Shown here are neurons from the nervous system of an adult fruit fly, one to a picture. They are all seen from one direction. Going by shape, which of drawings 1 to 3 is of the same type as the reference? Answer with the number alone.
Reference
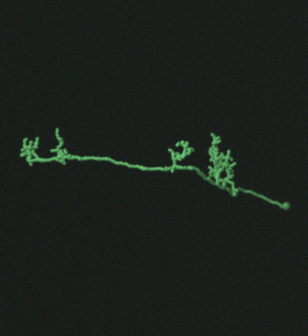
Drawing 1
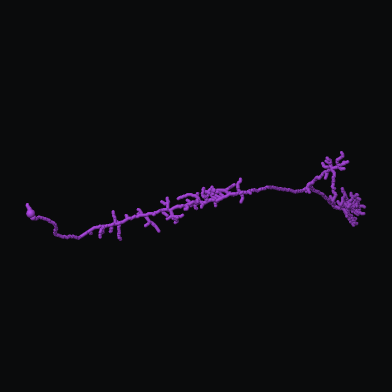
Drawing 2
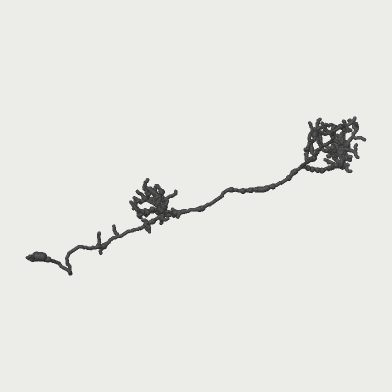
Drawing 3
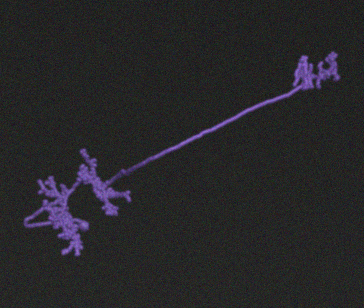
2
